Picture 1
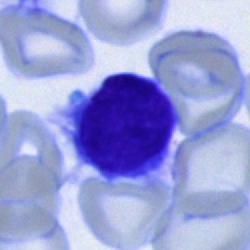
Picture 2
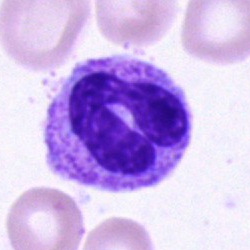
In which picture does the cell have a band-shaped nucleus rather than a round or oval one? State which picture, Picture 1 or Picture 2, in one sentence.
A curved band nucleus without separate lobes belongs to the cell in Picture 2.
